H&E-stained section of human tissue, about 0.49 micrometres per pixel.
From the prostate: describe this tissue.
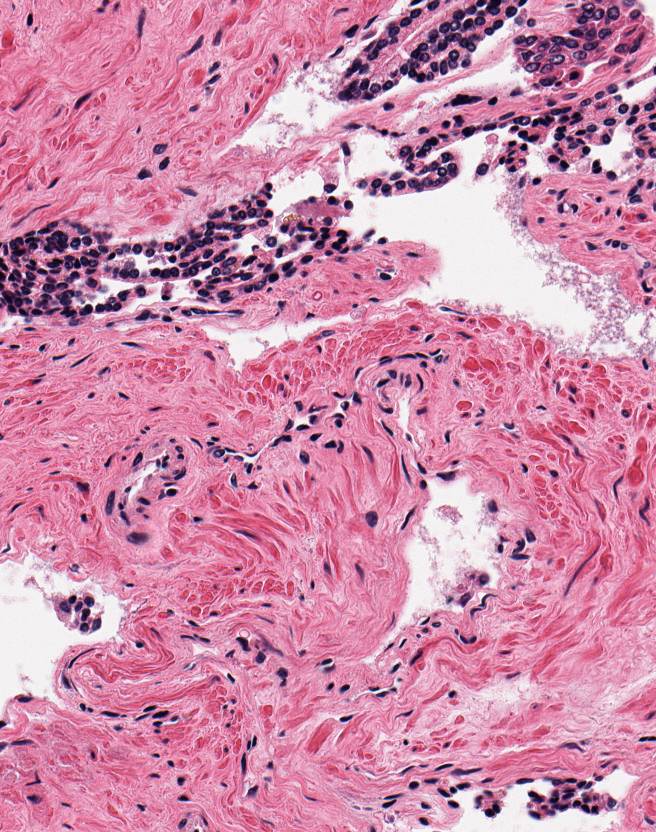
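Dense pink fibrous tissue with wavy fibres occupies most of the field. Across the middle runs a band of bright pink cell bundles cut in cross-section. The scattered nuclei within the fibrous tissue are mostly slender and spindle-shaped. No fat cells appear in the field.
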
